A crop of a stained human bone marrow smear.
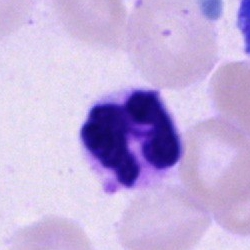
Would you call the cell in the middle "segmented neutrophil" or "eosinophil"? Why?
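This is a segmented neutrophil. Its cytoplasm forms a pale lilac rim around the lobes, quite unlike the bright orange-red of an eosinophil's granules.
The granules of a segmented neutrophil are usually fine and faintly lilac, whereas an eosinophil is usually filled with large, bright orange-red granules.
The chromatin is dark purple and densely packed, the outline roughly round, and a small purple blob sits at the lower edge of the cell.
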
